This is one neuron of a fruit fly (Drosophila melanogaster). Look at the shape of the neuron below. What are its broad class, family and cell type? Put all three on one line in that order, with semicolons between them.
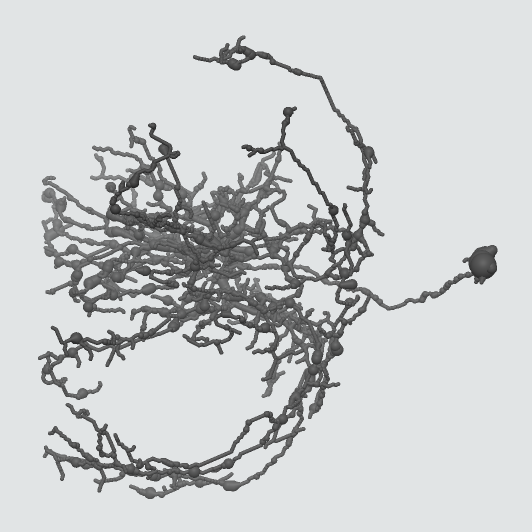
nerve-cord intrinsic neuron; hemilineage 00A; IN00A027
